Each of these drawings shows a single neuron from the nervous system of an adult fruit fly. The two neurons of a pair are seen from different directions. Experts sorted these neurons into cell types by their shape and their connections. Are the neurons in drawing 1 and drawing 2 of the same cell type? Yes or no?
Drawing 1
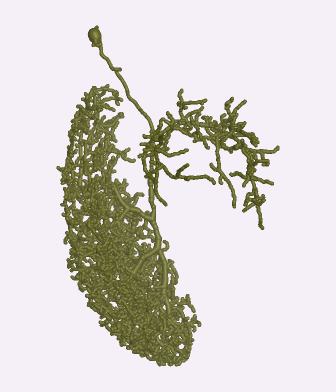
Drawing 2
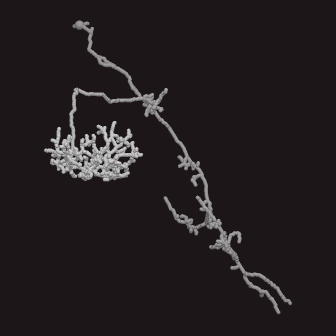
no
